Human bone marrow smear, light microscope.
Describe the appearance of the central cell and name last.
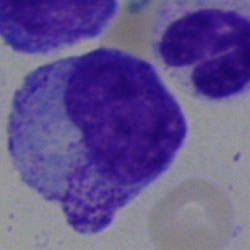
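Notice how the nucleus stains deep purple all the way through. The cytoplasm is abundant, filling the left and lower parts of the cell. On the left it is a pale greyish-blue, while purple granules gather most densely in the bottom bulge. The cell is a myelocyte.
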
